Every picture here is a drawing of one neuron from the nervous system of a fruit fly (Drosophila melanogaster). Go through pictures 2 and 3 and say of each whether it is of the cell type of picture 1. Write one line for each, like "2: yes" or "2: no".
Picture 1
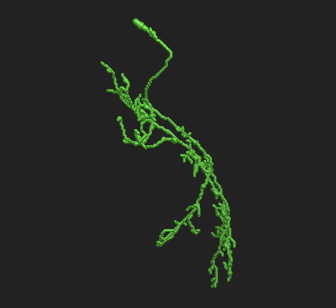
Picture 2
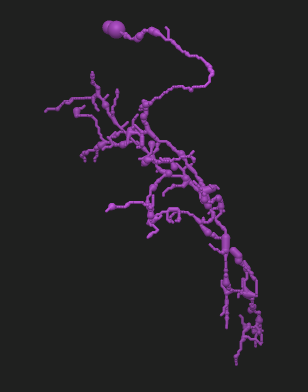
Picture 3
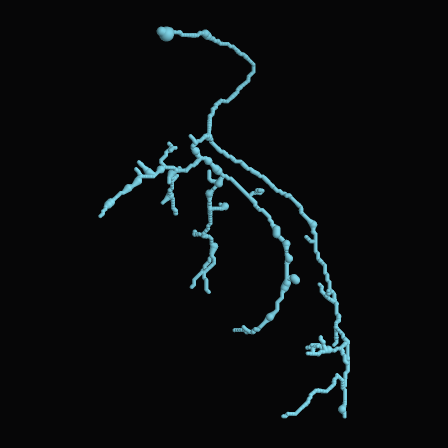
2: yes
3: yes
